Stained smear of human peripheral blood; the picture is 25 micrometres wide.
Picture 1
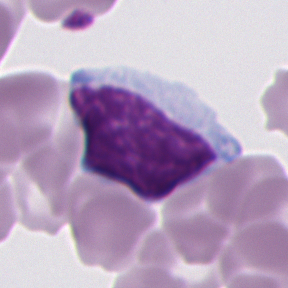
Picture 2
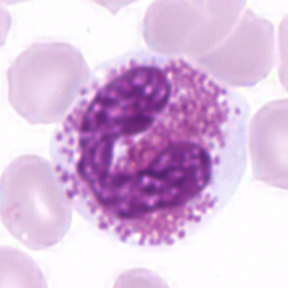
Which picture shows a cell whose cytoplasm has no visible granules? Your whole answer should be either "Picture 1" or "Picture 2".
Picture 1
